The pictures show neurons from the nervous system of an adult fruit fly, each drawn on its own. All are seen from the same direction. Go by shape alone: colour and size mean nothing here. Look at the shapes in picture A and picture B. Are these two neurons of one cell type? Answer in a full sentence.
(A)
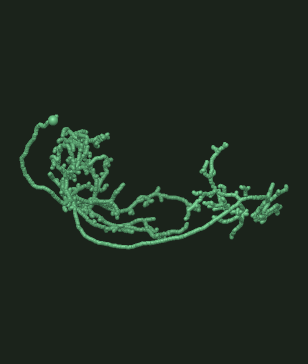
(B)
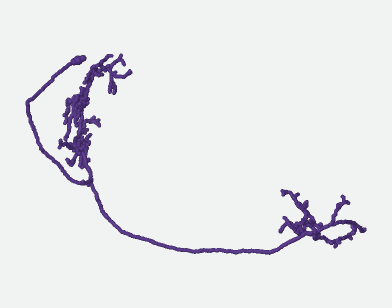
They are of different cell types.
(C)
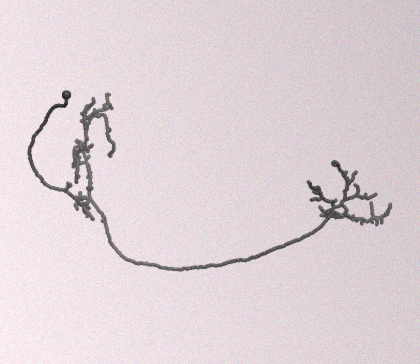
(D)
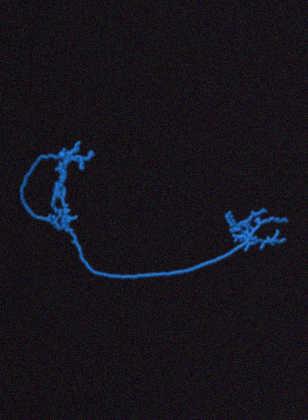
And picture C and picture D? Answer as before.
They are of the same cell type.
